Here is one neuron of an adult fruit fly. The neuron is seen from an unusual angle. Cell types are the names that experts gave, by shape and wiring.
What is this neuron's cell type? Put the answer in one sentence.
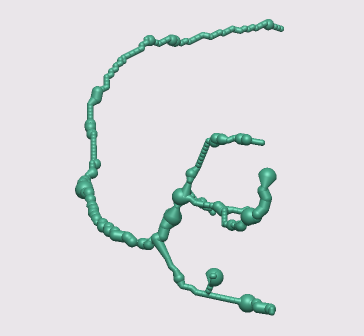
The cell type is ORN_VA3.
